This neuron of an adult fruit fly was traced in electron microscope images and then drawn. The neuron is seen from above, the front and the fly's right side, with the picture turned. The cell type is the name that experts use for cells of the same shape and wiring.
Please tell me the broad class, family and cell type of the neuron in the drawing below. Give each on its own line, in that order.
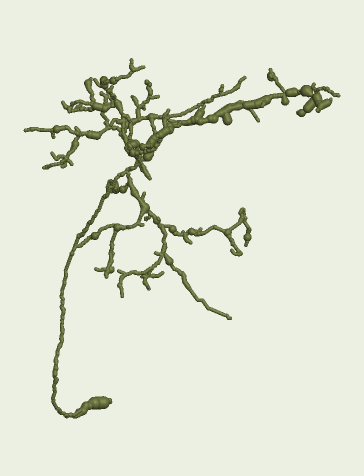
nerve-cord intrinsic neuron
hemilineage 13B
IN13B054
